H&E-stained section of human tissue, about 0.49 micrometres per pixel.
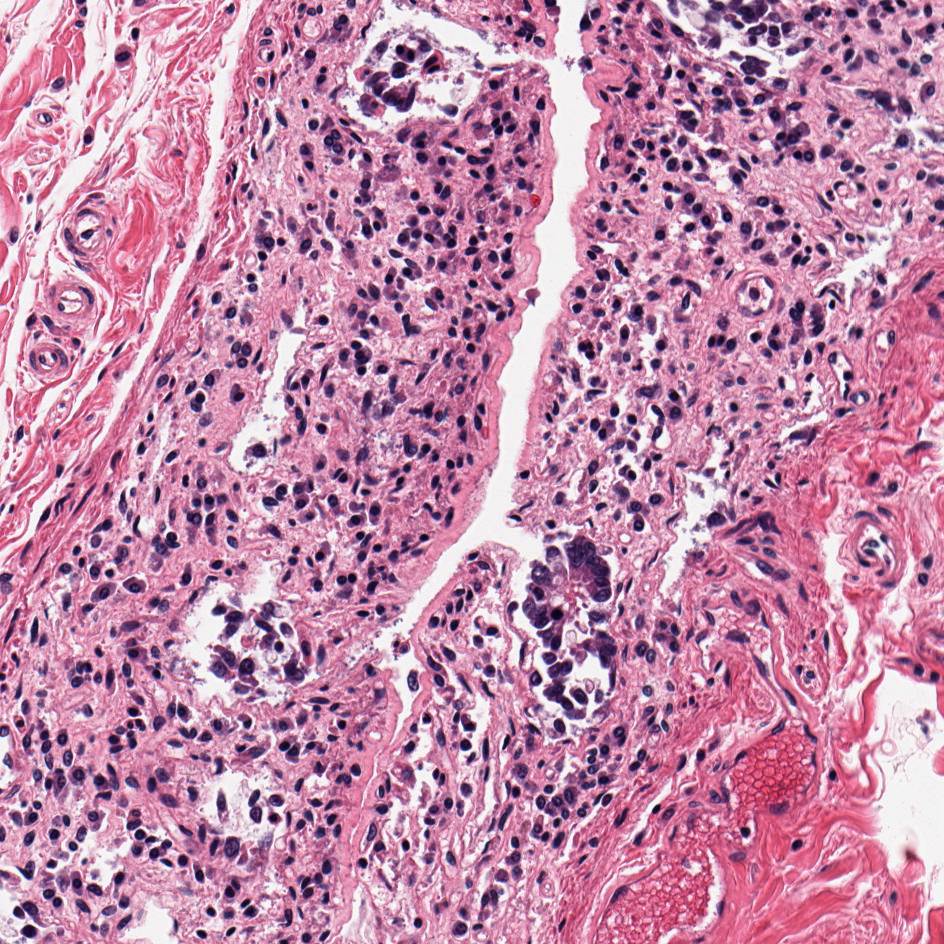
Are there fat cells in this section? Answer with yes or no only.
No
